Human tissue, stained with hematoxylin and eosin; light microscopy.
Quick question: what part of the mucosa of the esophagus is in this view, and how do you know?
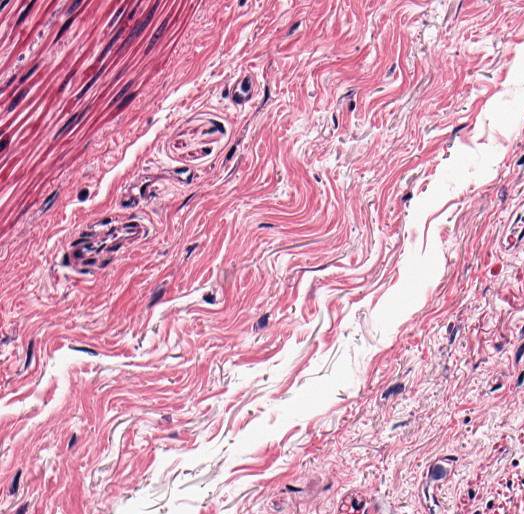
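Part: loose connective tissue. First, wavy pink collagen bundles fill most of the centre, holding small rounded cross-sectioned structures in the upper left half. Next, a diagonal band of smooth muscle in the upper left corner carries elongated, cigar-shaped nuclei.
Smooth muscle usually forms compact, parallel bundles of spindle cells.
That sets the corner band apart from the collagen.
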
